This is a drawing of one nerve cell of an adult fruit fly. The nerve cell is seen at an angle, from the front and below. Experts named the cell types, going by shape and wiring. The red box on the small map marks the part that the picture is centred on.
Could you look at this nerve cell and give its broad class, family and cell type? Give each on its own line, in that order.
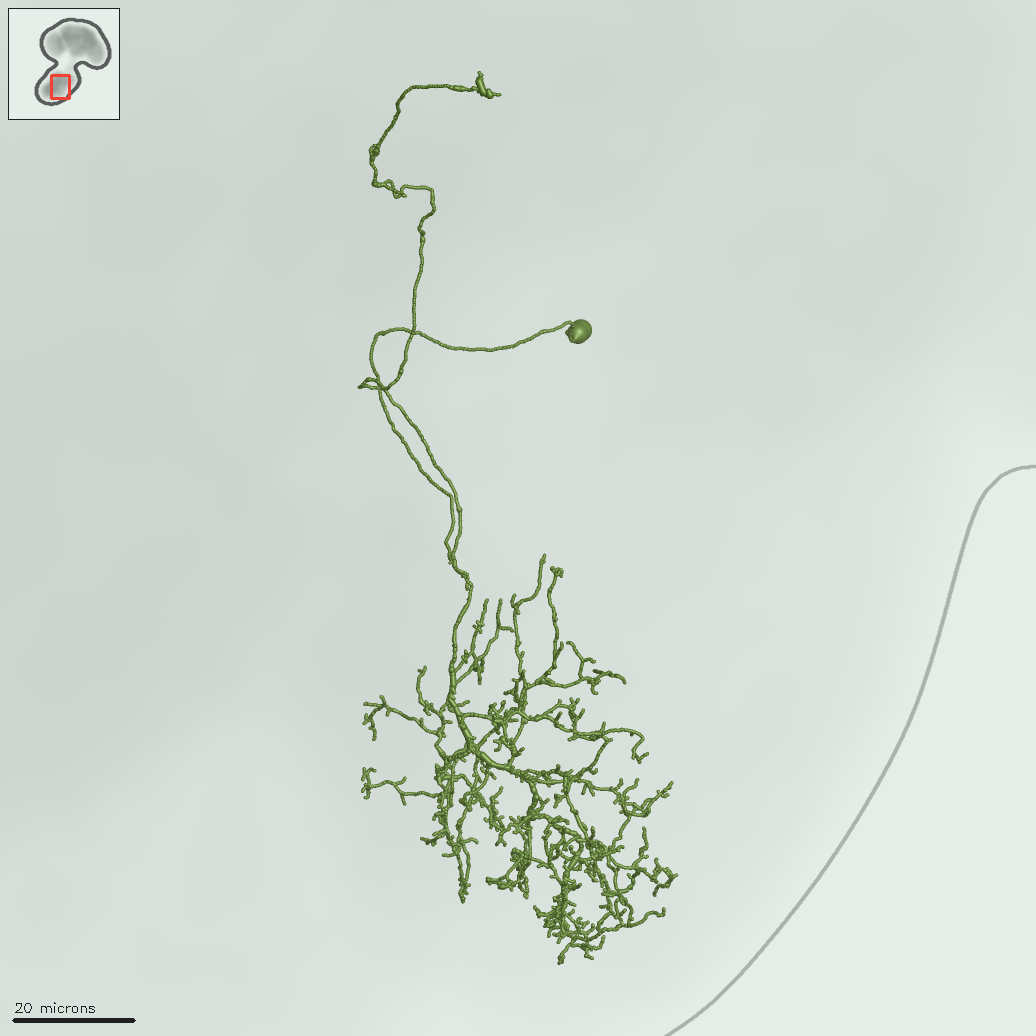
nerve-cord intrinsic neuron
hemilineage 23B
IN23B070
